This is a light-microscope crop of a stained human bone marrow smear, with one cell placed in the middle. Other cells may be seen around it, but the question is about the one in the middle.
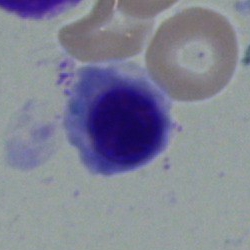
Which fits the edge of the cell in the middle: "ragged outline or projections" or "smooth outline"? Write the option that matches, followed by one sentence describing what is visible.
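Ragged outline or projections. The cell outline is irregular and bumpy rather than smoothly round.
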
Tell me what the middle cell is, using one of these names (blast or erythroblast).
erythroblast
